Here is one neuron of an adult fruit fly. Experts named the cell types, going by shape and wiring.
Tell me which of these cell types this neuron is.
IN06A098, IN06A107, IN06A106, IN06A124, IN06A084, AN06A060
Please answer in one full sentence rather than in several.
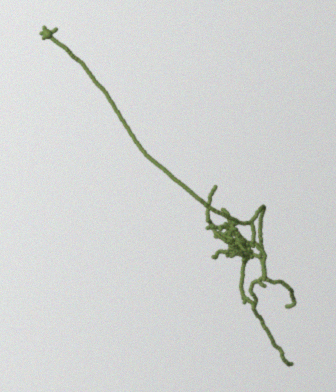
The neuron is typed under the name IN06A124.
